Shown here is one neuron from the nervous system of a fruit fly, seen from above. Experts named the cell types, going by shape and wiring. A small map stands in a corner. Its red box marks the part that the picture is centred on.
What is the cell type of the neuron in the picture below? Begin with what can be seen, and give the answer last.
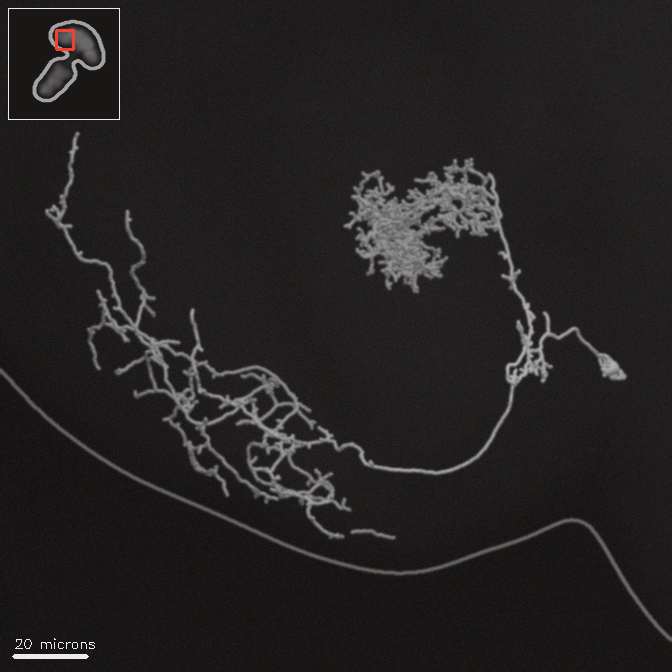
It is in the brain and does not reach the nerve cord. Its cell body lies on the right of the picture. The picture shows dozens of branch ends. It is an optic-lobe intrinsic neuron. The cell type is LOLP1.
